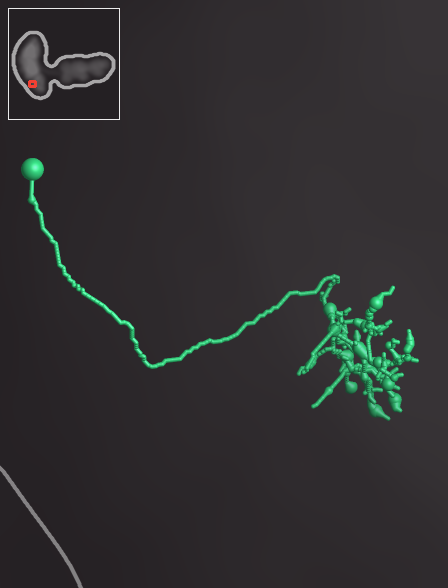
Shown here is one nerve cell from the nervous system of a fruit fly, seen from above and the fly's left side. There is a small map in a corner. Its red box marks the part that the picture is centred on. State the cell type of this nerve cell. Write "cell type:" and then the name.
cell type: Cm2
